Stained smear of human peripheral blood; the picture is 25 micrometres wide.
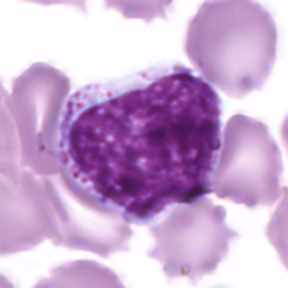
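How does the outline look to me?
Irregular and somewhat angular, rather than round.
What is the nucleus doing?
It is a single unlobed mass that fills most of the cell.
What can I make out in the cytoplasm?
It is very pale, almost colourless, with small reddish-purple granules scattered along the left edge.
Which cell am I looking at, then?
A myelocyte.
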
